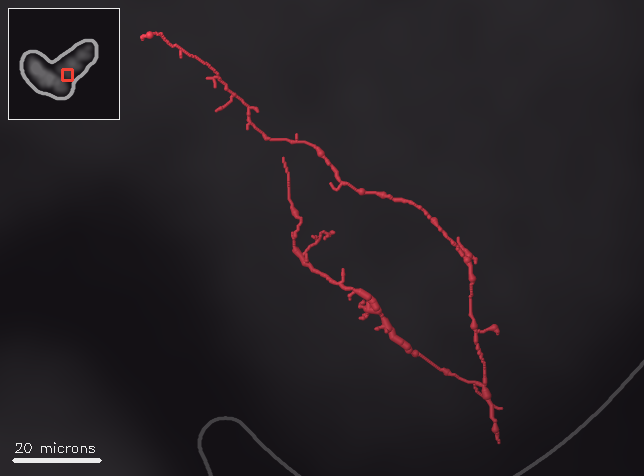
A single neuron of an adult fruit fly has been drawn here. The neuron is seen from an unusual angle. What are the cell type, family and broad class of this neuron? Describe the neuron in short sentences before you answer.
The drawing shows no cell body. By the scale bar it is about 95 microns tall in this view. The cell type is LgLG6. The name of its family is class gustatory. It is a sensory neuron entering the nerve cord.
